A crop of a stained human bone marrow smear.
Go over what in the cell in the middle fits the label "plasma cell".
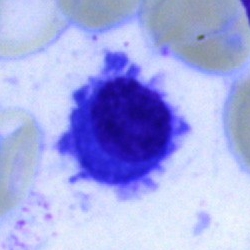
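Start with the rim of cytoplasm, which is widest on the lower-left side of the nucleus.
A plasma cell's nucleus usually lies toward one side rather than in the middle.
So a rim that is widest on one side suits a plasma cell.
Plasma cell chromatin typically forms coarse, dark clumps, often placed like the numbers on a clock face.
The dark purple, densely stained chromatin here fits that darkness. Besides that, the cytoplasm is a deep blue, and the edge is ragged, with many small blunt projections standing out all around.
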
